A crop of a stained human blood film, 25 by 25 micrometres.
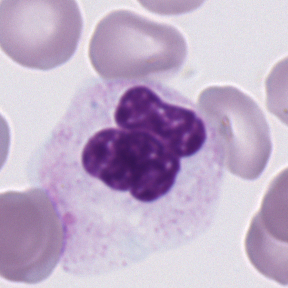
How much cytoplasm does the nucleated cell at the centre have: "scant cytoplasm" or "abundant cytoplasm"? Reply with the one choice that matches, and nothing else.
Abundant cytoplasm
